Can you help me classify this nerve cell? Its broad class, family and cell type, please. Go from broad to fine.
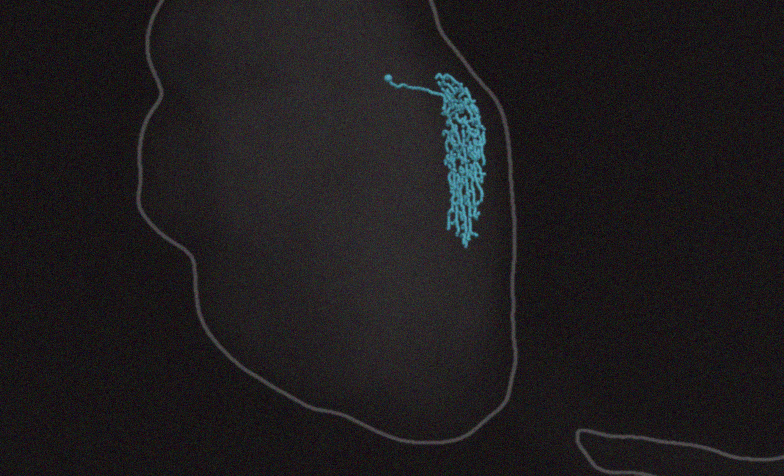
optic-lobe intrinsic neuron; Li; Li28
